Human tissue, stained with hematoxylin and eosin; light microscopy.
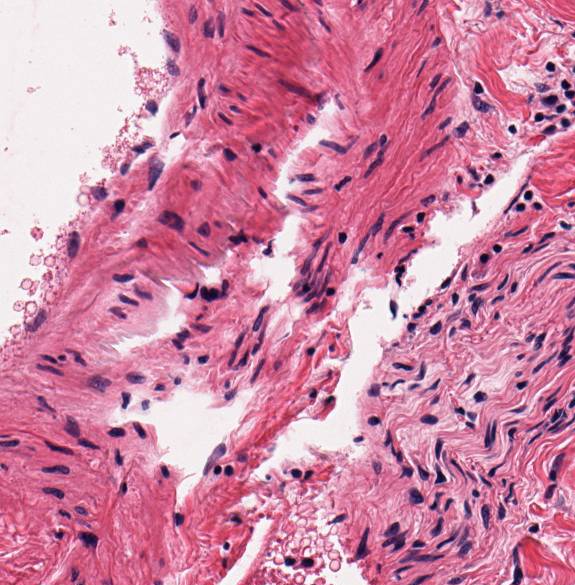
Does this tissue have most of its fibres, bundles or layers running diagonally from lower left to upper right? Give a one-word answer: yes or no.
Yes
